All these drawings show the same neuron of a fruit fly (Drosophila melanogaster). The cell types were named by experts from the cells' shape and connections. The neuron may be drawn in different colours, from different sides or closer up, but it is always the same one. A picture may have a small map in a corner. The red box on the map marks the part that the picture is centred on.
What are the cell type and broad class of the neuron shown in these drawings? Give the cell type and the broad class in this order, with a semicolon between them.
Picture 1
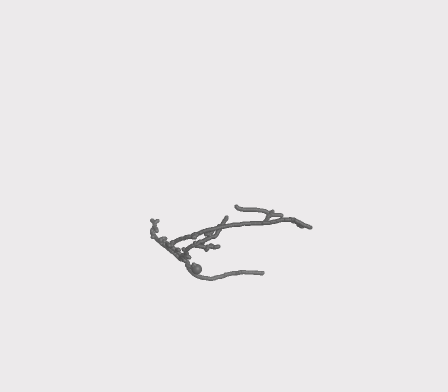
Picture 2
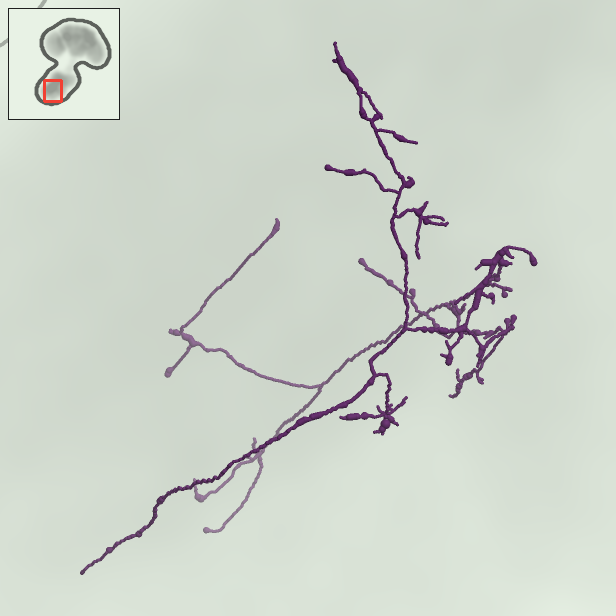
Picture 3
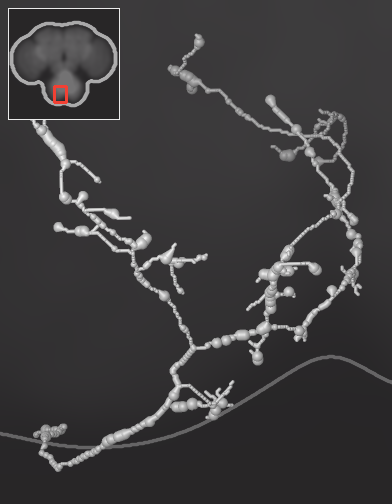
SNxx29; sensory neuron entering the nerve cord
